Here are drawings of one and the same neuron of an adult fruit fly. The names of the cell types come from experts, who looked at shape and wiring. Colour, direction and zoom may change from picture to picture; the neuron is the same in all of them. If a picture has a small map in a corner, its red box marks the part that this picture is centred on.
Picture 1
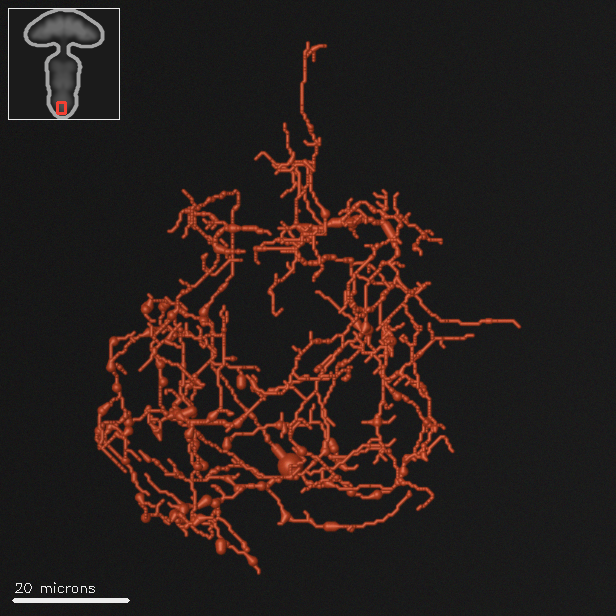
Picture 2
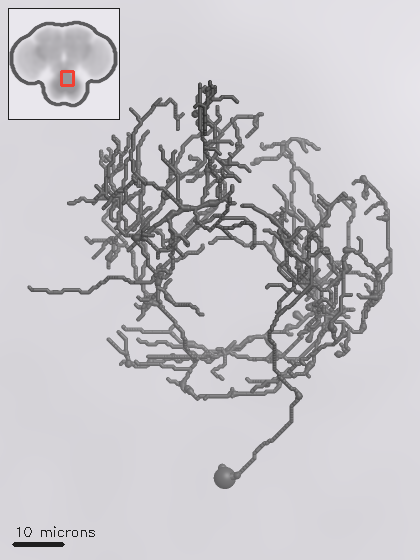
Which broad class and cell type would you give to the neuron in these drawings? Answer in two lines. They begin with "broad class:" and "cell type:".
broad class: nerve-cord intrinsic neuron
cell type: INXXX473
